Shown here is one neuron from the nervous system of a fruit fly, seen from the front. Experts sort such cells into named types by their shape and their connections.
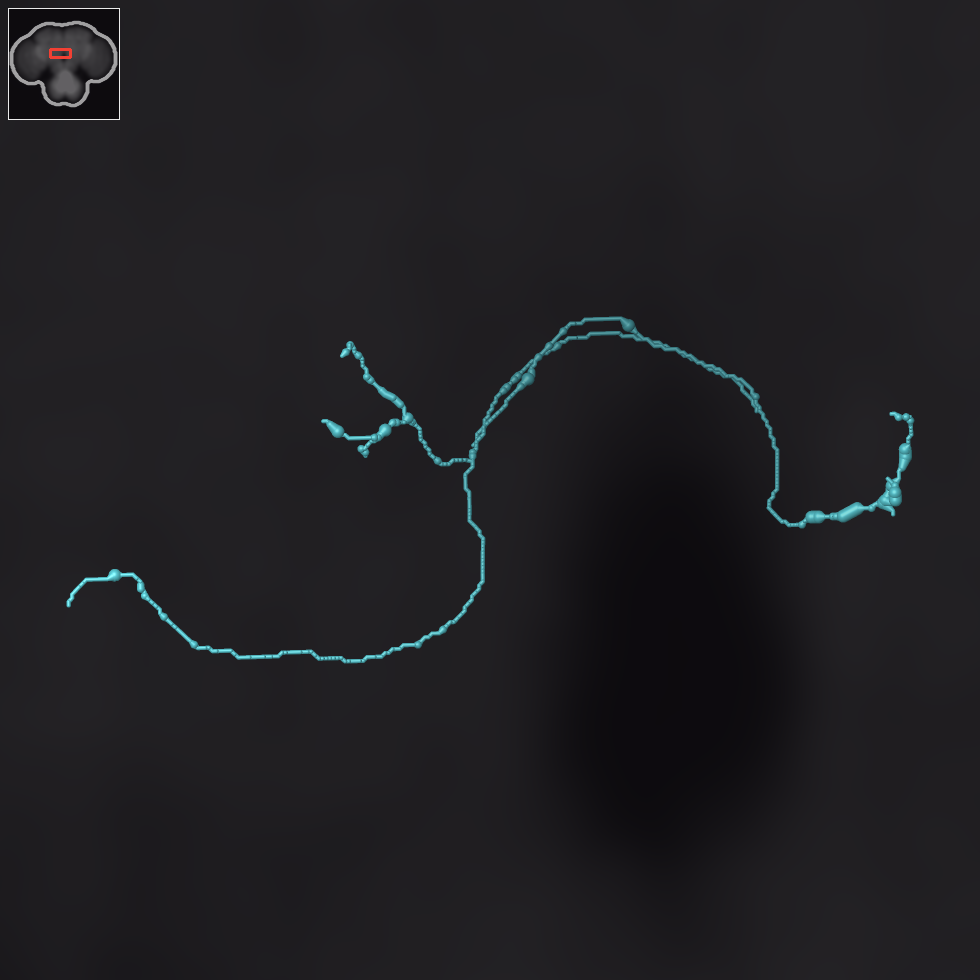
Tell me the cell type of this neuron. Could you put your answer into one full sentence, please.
This neuron is of the type ORN_VM5d.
